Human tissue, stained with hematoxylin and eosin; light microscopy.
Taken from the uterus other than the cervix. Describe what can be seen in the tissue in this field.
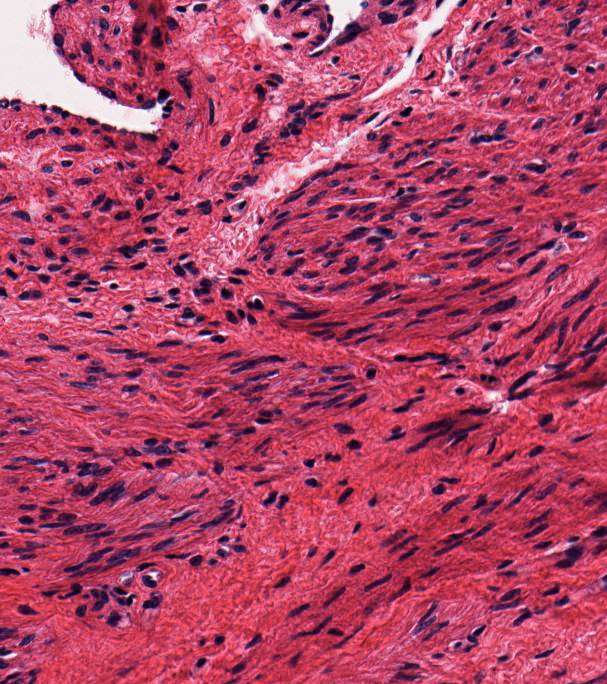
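Spindle cells, I notice, are arranged in bundles that run in different directions, crossing one another across the field. Their nuclei are elongated and stain dark purple. Between the nuclei, abundant bright pink cytoplasm fills the space. Looking from one area to another, the nuclei stay broadly similar in size and shape.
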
